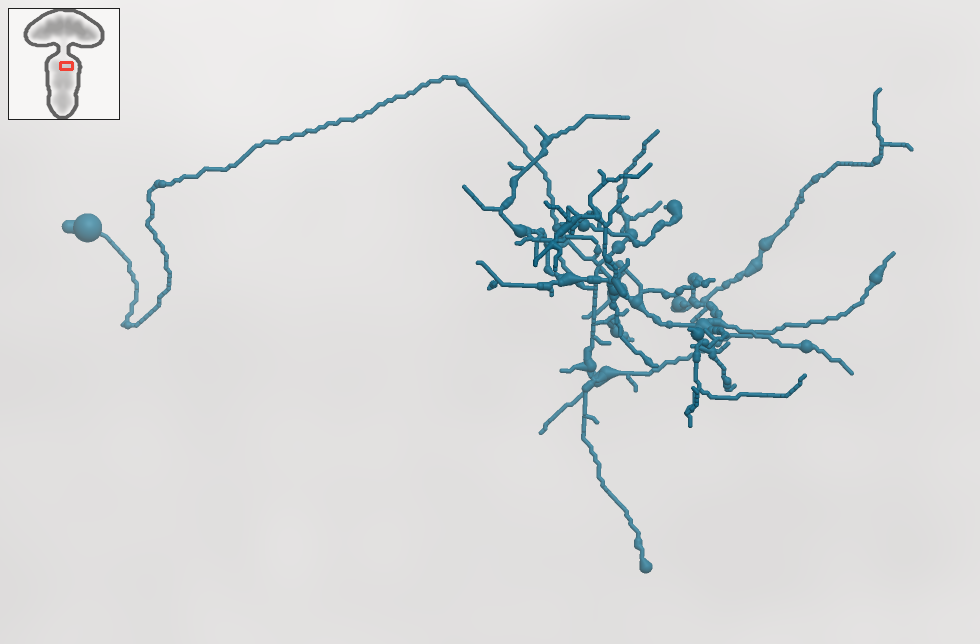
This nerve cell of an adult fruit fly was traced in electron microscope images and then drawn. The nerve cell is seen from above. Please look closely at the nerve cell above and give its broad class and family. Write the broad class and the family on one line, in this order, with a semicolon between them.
nerve-cord intrinsic neuron; hemilineage 14A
